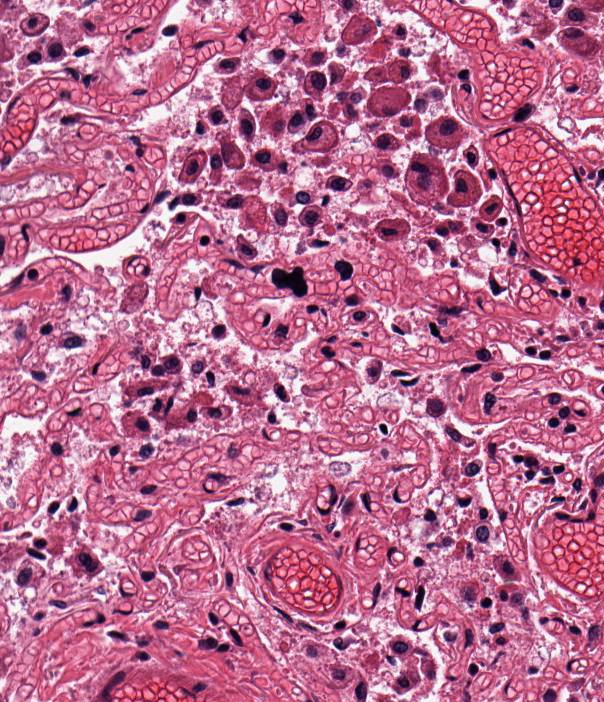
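Lung, haematoxylin and eosin section. In the upper centre, a cluster of large cells, each with abundant eosinophilic cytoplasm. Near the middle, an irregular jet-black deposit. And between the channels, the tissue looks loose and finely vacuolated, with small dark nuclei scattered through it.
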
